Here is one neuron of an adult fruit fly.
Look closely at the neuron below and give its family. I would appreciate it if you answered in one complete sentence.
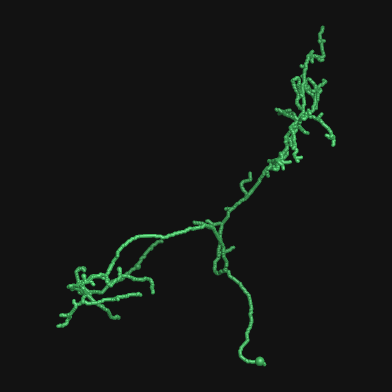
The family classification of the neuron is hemilineage SLPal2.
